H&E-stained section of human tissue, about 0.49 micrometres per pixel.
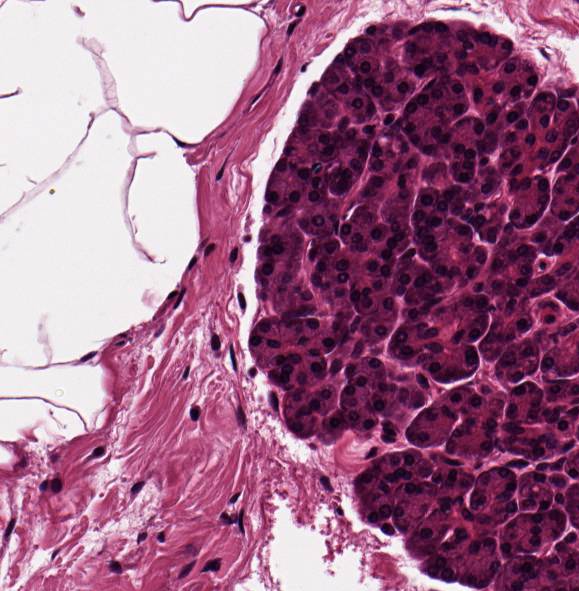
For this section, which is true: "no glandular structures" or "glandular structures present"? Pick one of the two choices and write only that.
Glandular structures present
